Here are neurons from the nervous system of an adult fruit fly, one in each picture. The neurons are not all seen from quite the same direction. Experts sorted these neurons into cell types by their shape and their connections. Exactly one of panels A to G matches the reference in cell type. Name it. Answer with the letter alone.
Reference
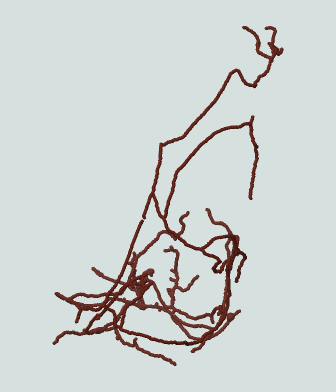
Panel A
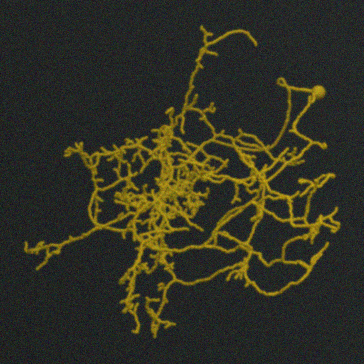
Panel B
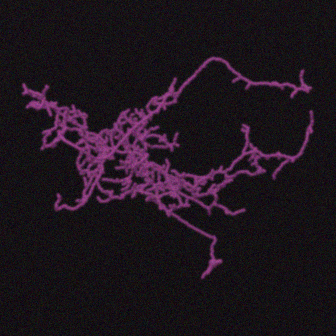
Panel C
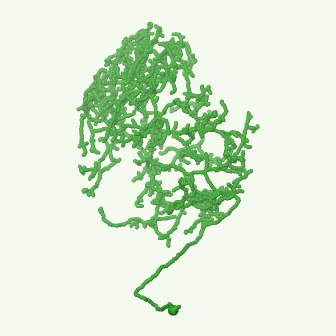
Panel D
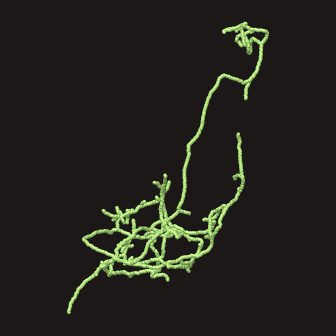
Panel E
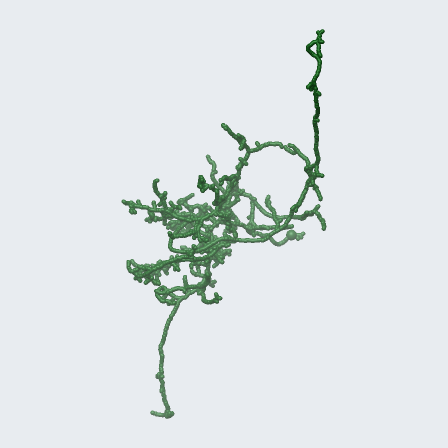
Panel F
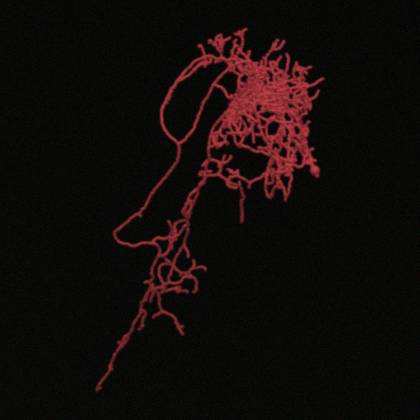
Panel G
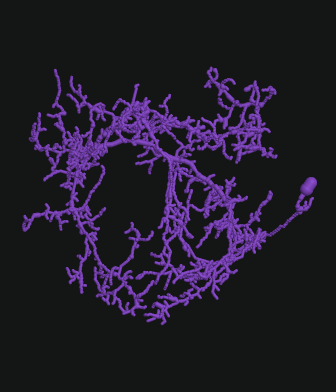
D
